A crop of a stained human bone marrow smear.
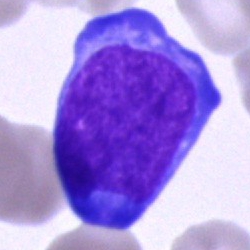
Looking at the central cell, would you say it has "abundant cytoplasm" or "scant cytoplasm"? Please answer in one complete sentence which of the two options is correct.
The nucleus fills most of the cell.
